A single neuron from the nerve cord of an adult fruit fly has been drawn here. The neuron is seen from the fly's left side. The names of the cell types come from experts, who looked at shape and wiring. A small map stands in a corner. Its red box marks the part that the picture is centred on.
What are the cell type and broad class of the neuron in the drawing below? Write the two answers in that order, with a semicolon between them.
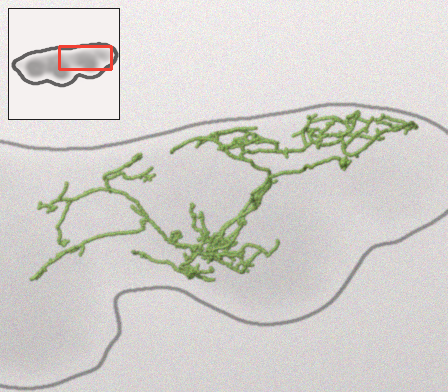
INXXX245; nerve-cord intrinsic neuron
